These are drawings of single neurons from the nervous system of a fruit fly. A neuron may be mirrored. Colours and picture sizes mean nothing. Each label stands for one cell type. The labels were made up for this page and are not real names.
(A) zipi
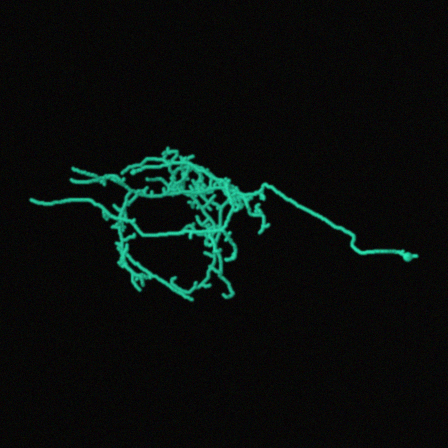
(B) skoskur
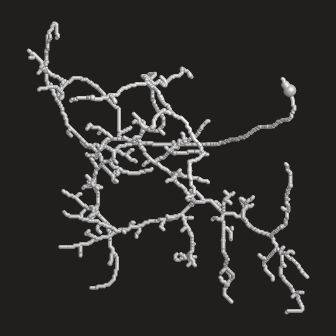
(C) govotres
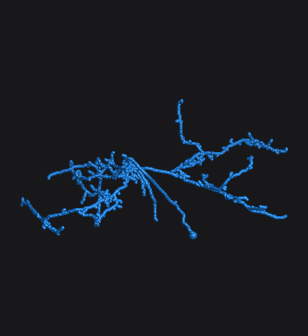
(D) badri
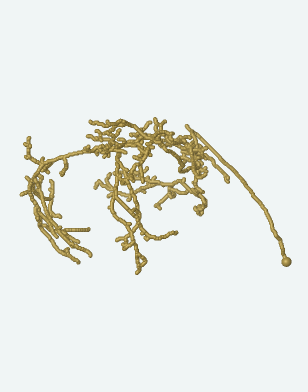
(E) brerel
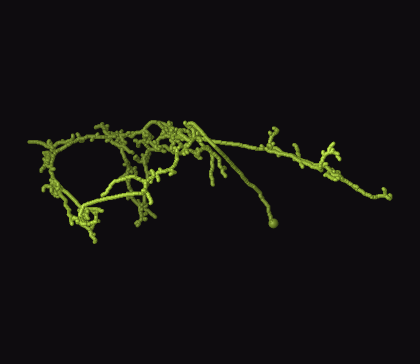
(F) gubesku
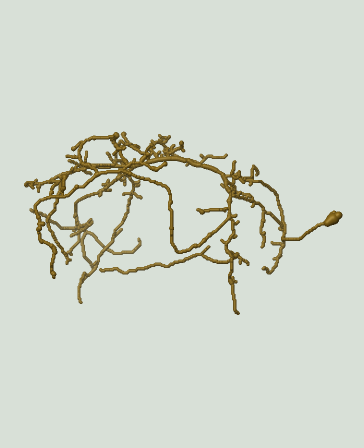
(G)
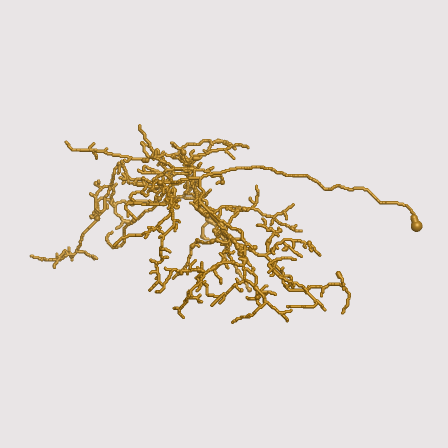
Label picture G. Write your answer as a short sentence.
It belongs to skoskur.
